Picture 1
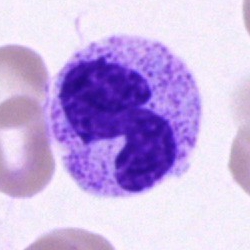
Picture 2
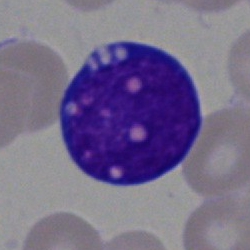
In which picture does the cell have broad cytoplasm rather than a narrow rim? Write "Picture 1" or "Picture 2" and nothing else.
Picture 1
